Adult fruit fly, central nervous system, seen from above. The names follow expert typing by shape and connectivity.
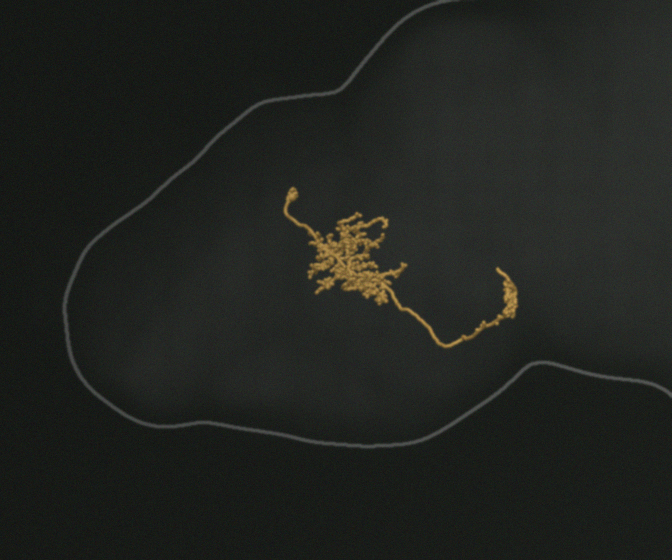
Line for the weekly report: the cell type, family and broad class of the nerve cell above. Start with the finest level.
Tm16; Tm; optic-lobe intrinsic neuron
